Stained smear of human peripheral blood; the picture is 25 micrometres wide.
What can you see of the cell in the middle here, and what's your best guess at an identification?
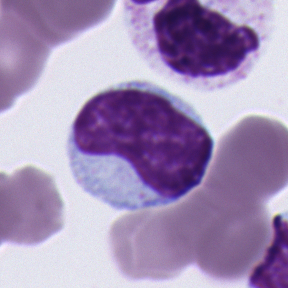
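Let me start with the outline: round to slightly oval, and smooth. The nucleus seems kidney-shaped, with a shallow indentation along its lower side. Around it the cytoplasm is pale grey-blue, holding fine, sparse pinkish-lilac granules. It's a typical lymphocyte.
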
